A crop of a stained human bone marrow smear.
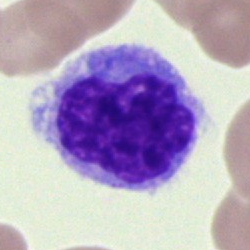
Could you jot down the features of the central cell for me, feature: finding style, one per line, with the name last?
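Nuclear outline: folded and lobulated, with several indentations
Nuclear size: fills most of the cell
Cytoplasm colour: pale greyish blue
Cytoplasmic edge: frayed and irregular on the left
Cell: monocyte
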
